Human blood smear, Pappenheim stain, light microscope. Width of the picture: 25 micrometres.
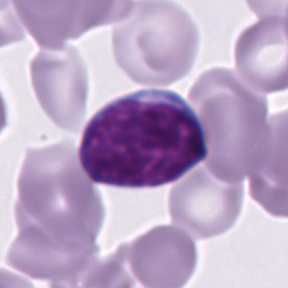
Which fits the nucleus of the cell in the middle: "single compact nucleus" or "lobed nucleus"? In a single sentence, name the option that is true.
There is a single undivided, compact nucleus of round, oval or kidney shape in the cell.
